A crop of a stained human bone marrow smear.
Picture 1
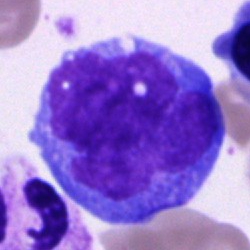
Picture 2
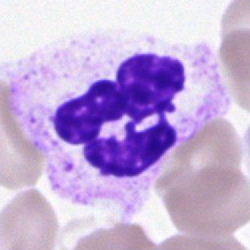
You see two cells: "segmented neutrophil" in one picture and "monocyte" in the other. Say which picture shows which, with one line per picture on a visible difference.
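Picture 1 – monocyte. The nucleus is large and fills most of the cell.
Picture 2 – segmented neutrophil. The cytoplasm is abundant and pale pinkish-lilac.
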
